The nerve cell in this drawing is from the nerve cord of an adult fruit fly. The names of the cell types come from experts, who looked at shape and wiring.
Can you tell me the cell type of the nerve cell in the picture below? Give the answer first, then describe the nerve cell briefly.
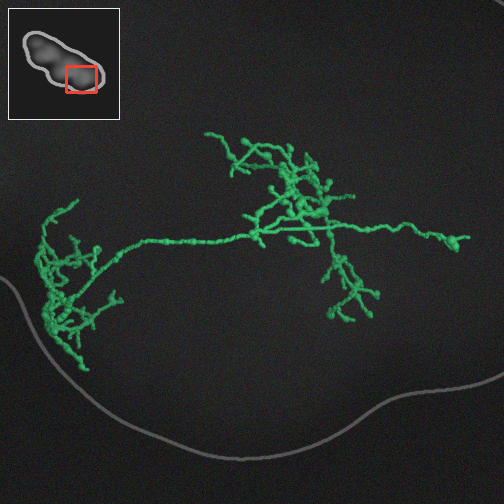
It is of cell type IN17A079. Its broad class is nerve-cord intrinsic neuron. The picture shows dozens of branch ends. As drawn here it is wider than it is tall.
